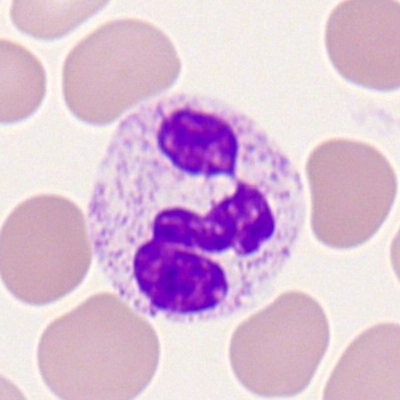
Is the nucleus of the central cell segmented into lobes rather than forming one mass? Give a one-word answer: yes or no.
Yes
